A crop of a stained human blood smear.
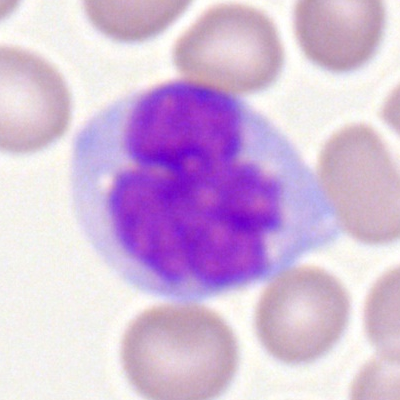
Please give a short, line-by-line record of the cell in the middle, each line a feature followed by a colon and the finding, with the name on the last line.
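Nucleus: deeply folded into several lobes
Nucleolus: none distinct
Cytoplasm: a moderate rim around the nucleus
Granules: none distinct in the cytoplasm
Name: monocyte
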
